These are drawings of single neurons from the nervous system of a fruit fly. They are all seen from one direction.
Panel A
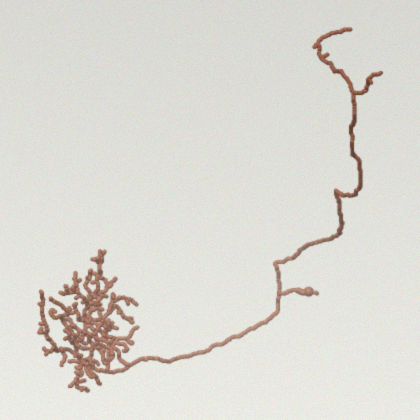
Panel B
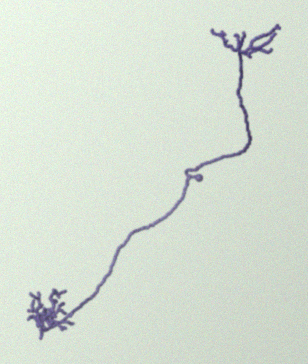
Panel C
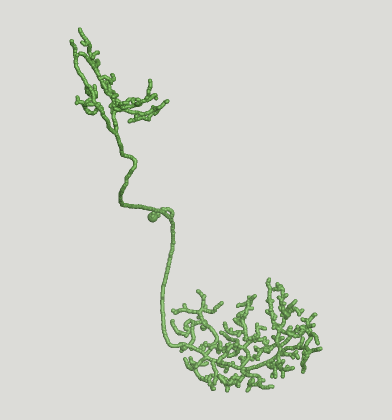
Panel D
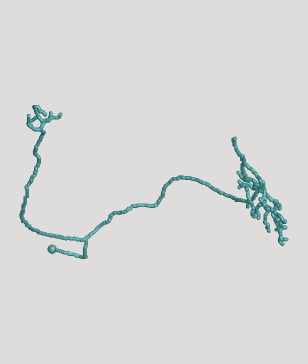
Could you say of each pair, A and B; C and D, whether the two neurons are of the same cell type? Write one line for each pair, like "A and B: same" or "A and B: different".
A and B: different
C and D: different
